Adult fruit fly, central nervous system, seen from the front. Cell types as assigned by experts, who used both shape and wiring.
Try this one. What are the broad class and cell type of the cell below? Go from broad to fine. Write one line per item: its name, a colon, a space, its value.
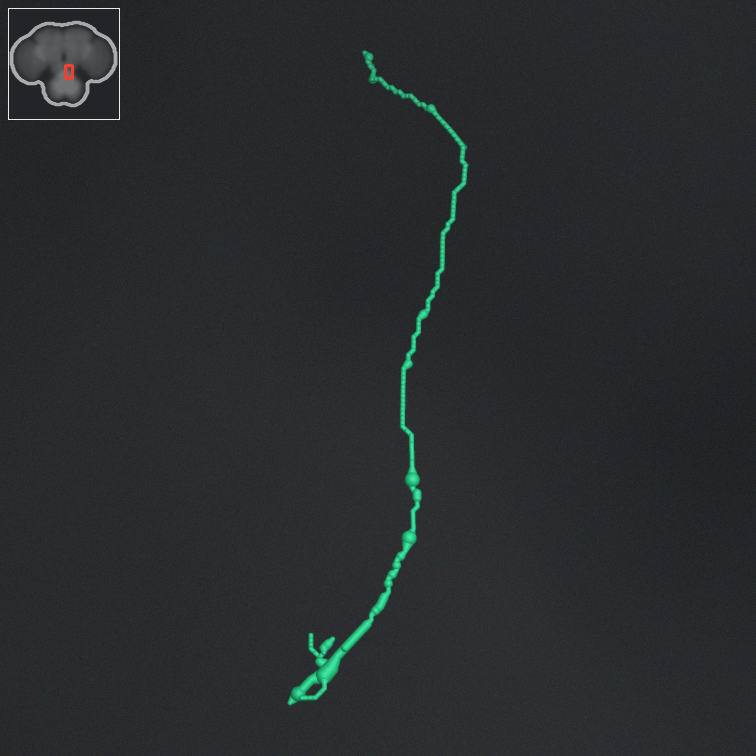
broad class: sensory neuron entering the nerve cord
cell type: SNxx03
